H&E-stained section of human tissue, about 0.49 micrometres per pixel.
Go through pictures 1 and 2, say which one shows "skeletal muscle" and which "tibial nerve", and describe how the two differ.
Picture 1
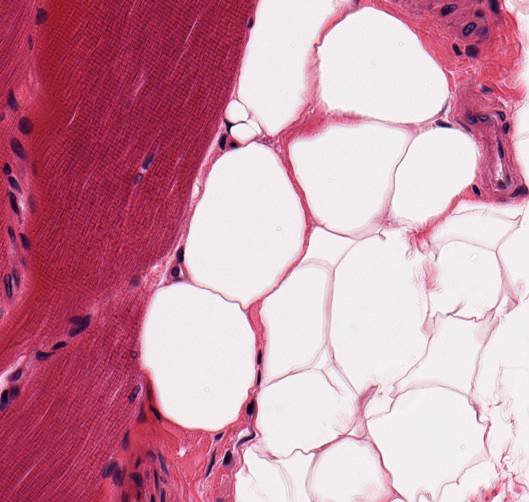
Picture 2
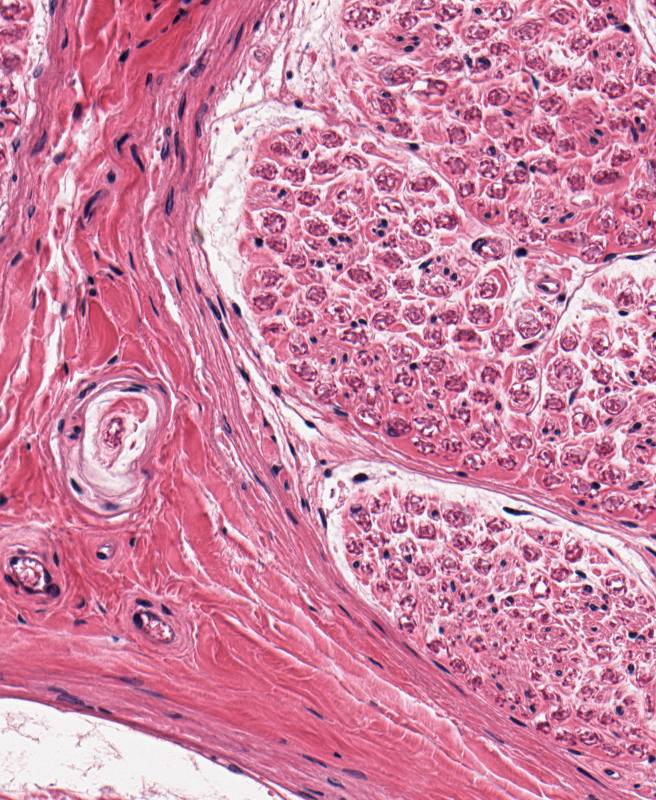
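Answer: picture 1 is skeletal muscle, picture 2 tibial nerve. Picture 1 has fibres running roughly top to bottom through the left part of the field, with intensely pink, finely streaked cytoplasm and dark, elongated nuclei along their edges. Picture 2 has rounded bundles of transversely cut nerve fibres, separated by thin septa, on the right, most profiles showing a pink central axon within a pale, clefted ring, beside dense pink collagenous tissue on the left.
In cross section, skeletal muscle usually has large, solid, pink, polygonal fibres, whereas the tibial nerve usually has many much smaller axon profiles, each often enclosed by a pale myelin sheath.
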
